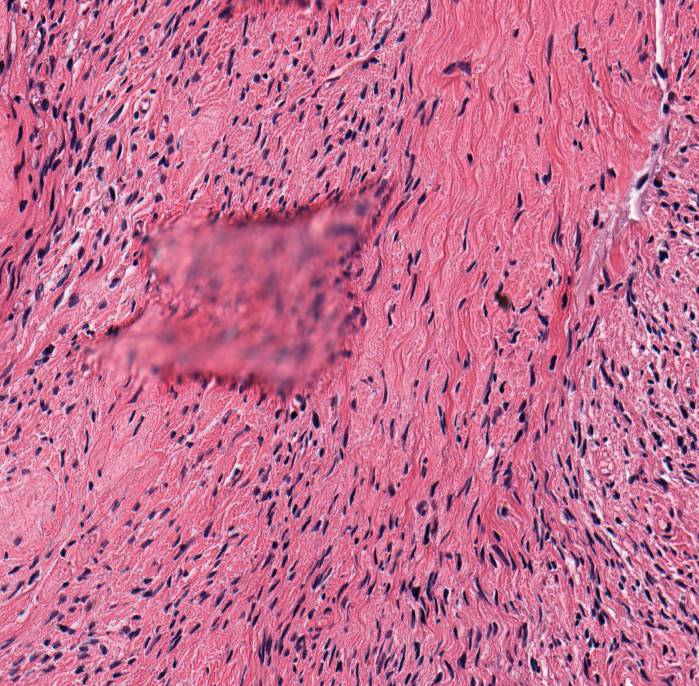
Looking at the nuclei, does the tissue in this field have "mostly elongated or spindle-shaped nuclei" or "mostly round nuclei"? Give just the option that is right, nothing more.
Mostly elongated or spindle-shaped nuclei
